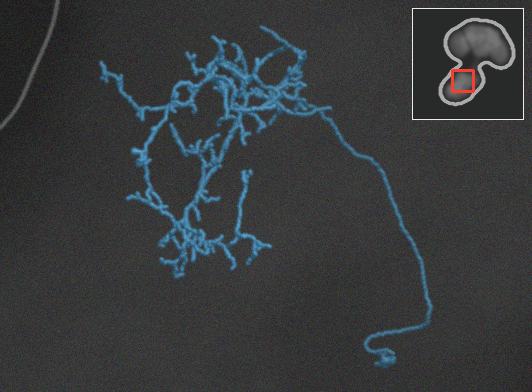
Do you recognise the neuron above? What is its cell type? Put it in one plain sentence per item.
The cell type is IN12B025.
